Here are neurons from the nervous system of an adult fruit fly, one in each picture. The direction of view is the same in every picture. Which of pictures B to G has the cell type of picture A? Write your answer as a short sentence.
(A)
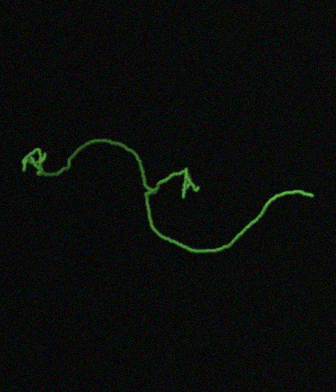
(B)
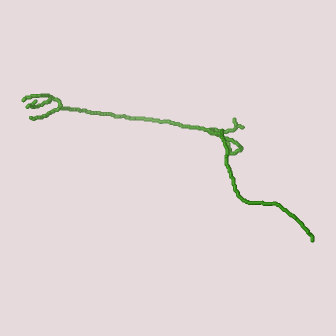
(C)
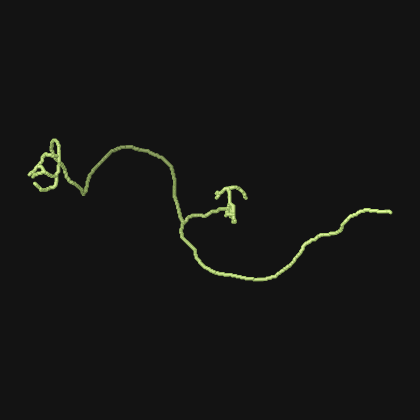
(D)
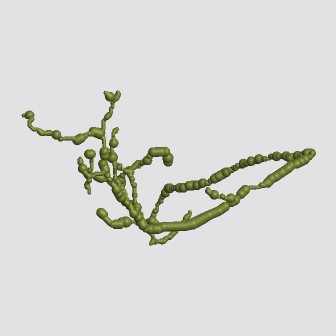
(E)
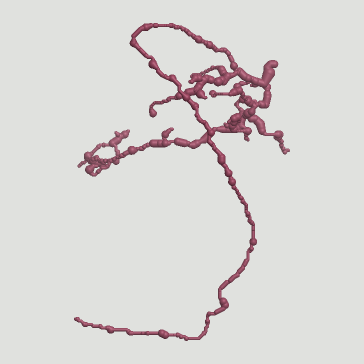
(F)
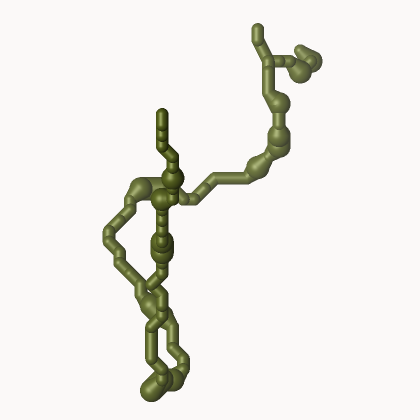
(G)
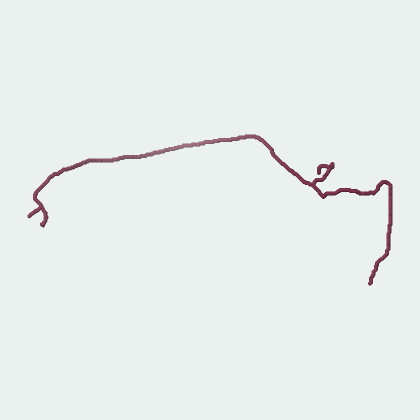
The neuron in picture C is of the same cell type.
